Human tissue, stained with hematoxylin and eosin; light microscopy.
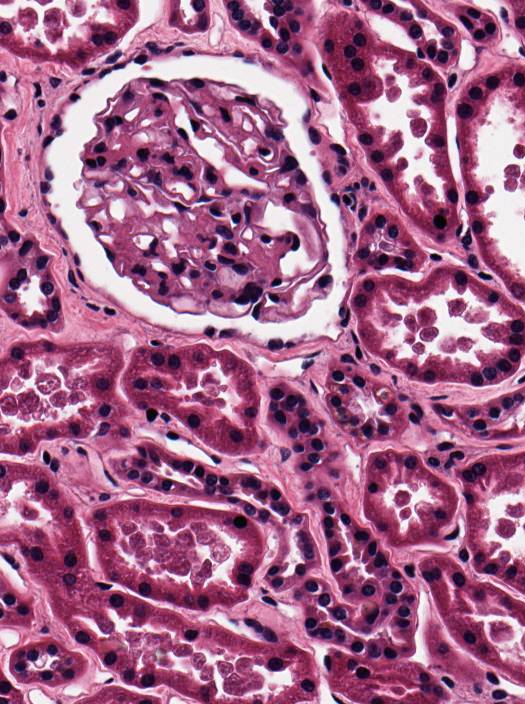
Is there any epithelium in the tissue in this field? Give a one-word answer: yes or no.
Yes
